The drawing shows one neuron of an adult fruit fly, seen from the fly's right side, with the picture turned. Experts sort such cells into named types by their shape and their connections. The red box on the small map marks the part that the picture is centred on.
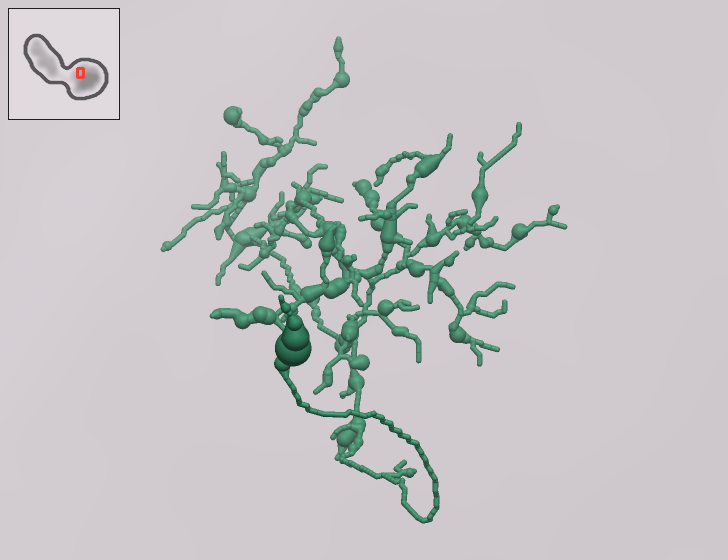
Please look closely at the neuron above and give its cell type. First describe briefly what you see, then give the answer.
The picture shows dozens of branch ends. In this view it is about as wide as it is tall. This is an optic-lobe intrinsic neuron. The cell type is Mi10.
